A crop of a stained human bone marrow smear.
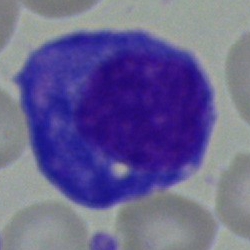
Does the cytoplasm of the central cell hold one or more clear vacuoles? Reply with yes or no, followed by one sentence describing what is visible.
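Yes. A single small clear vacuole sits at the lower edge of the nucleus.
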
